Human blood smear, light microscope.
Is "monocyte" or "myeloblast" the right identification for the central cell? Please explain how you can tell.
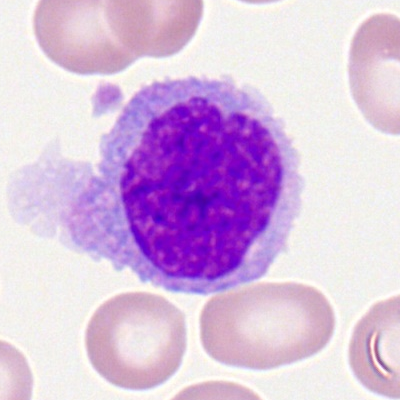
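It is a monocyte. Its outline is irregular, with a broad pale extension of cytoplasm on the left side. The margin is finely frayed and ruffled rather than smooth. Because the nucleus lies toward the right, the cytoplasm is widest on the left, and it is coloured a pale bluish-lilac.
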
